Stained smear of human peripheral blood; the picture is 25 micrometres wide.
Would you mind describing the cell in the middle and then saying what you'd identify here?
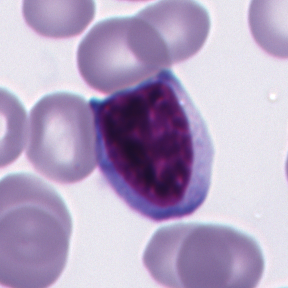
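See how the nucleus is a single unlobed mass filling most of the cell? Its chromatin is dark purple and coarsely clumped, and the cytoplasm is pale blue. That's a typical lymphocyte.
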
